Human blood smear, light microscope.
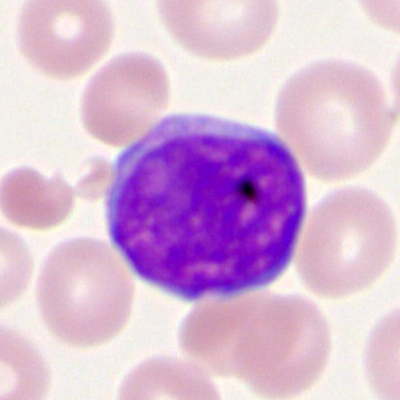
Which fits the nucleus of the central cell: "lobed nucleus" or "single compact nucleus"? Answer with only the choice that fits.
Single compact nucleus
